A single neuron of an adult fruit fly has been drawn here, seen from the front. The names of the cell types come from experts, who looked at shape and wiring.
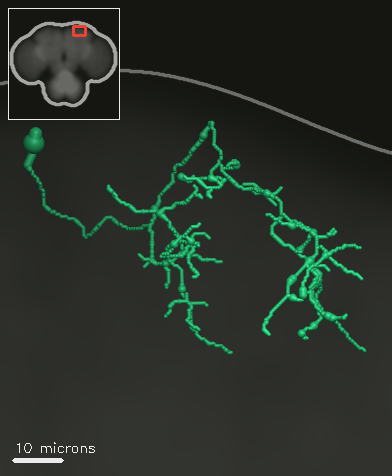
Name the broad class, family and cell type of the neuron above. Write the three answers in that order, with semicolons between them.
central-brain intrinsic neuron; hemilineage SLPpm1; SLP289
